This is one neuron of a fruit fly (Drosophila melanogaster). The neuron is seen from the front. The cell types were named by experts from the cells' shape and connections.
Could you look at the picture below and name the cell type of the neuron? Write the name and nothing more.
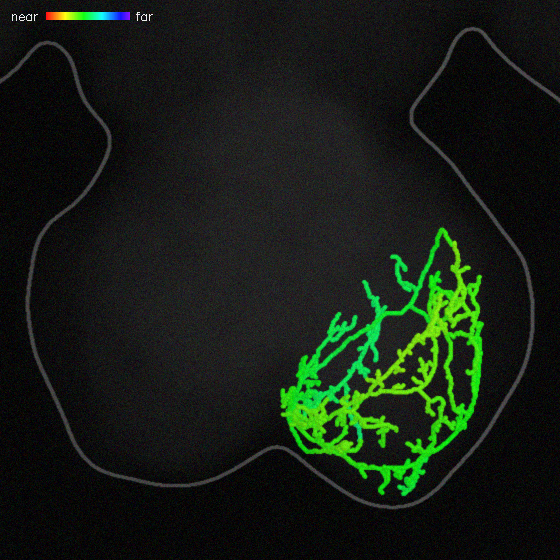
IN04B036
